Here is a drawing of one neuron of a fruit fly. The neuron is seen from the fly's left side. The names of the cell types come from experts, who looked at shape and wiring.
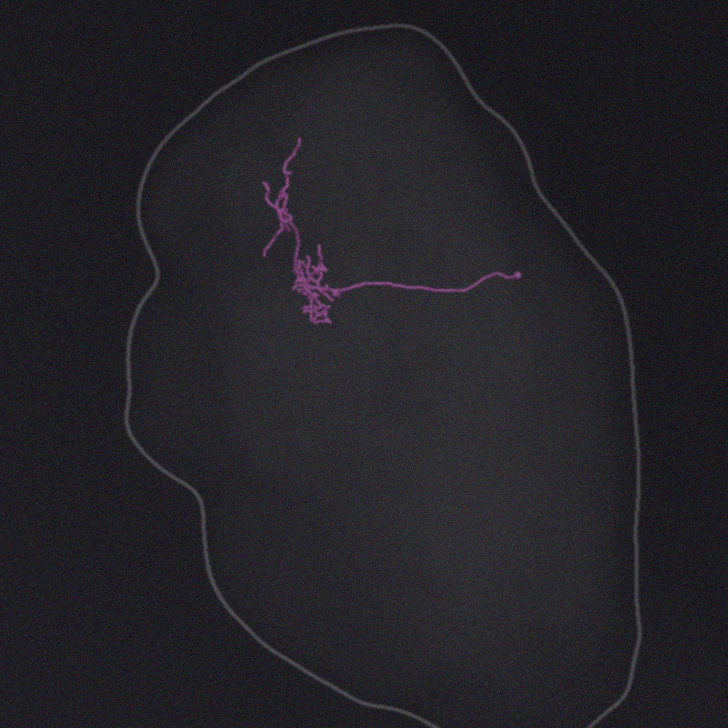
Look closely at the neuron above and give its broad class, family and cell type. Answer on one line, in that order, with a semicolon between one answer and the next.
central-brain intrinsic neuron; class CX; FS1A_a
